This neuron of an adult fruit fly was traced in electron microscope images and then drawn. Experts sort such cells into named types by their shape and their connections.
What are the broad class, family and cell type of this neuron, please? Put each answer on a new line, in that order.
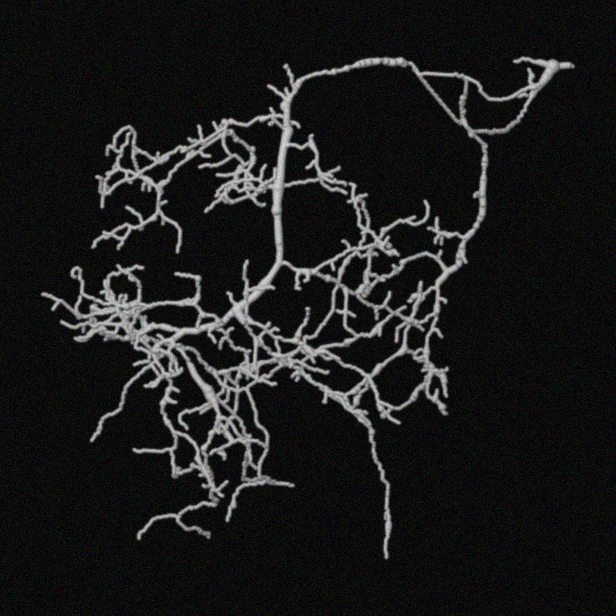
nerve-cord intrinsic neuron
hemilineage 11A
IN11A005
